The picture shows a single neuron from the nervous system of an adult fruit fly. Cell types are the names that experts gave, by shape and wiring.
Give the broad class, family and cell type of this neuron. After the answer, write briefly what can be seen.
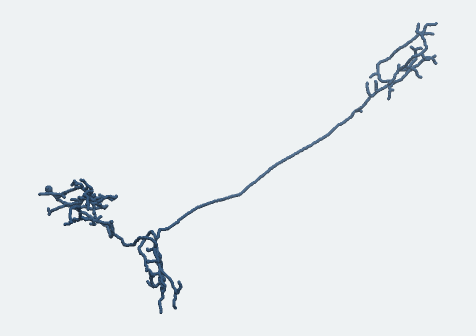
Its broad class is descending neuron. The family is hemilineage LB19. The cell type is DNg53. The cell body is on the left of the picture. In this view it is wider than it is tall.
